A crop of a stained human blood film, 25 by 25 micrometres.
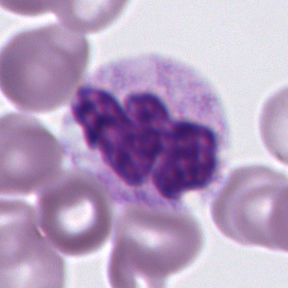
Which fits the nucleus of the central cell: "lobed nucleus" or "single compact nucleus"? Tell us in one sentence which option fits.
Into two or more lobes the nucleus of this cell is divided.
